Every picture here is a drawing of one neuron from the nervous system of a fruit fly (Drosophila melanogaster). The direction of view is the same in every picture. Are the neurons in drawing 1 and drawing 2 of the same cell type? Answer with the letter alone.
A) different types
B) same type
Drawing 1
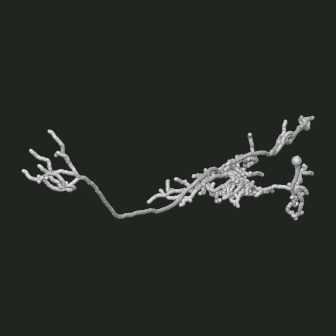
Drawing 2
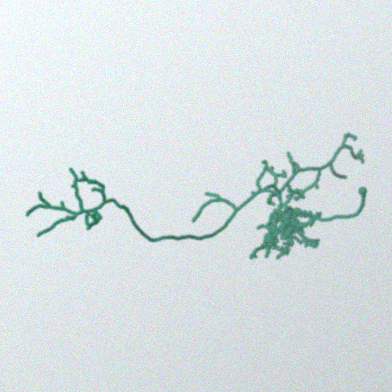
A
